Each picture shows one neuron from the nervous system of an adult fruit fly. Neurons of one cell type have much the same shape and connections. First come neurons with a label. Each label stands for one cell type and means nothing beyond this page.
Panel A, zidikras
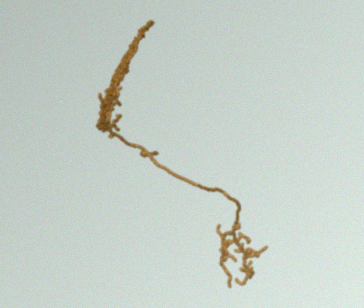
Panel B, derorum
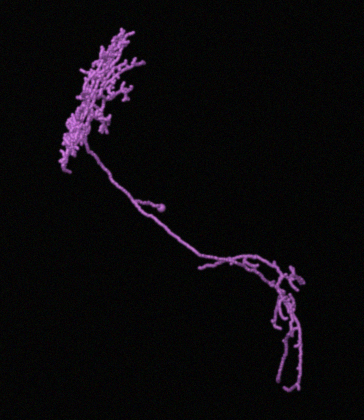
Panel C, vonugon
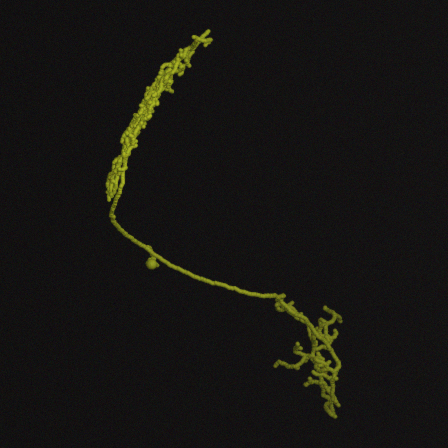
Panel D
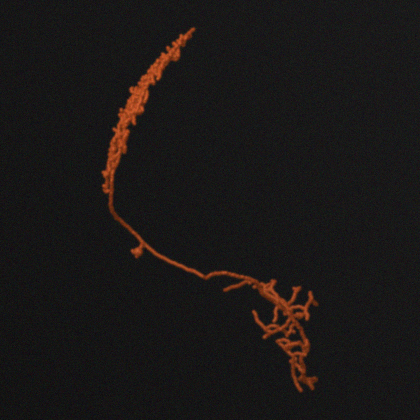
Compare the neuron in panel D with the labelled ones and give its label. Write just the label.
vonugon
